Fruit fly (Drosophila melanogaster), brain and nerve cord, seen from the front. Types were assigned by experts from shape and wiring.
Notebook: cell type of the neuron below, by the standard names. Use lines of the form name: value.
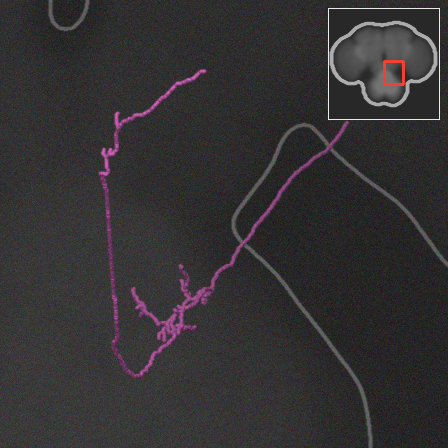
cell type: SApp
